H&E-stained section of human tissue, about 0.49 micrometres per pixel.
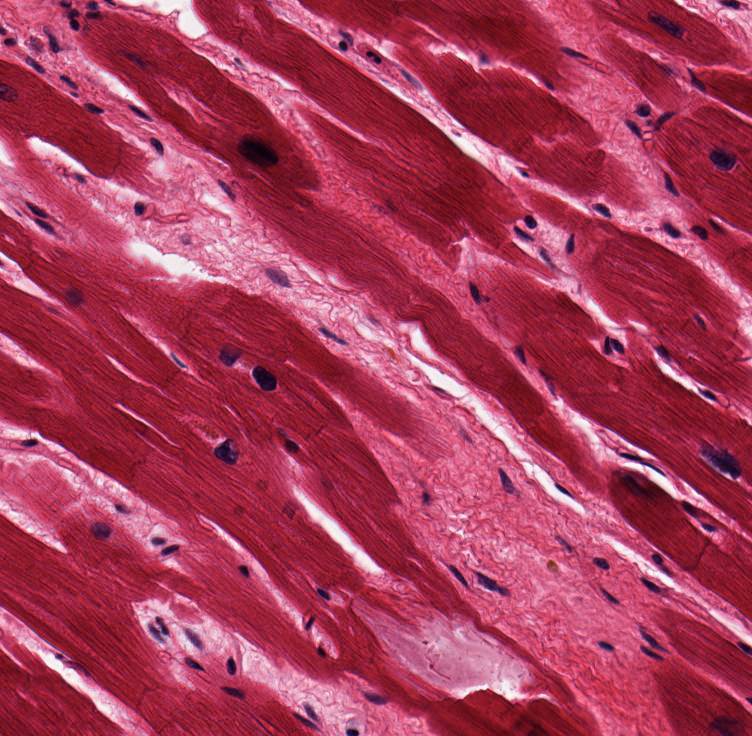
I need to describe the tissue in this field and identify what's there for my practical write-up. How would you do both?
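Look first at the deep red muscle fibres: you can follow fine fibrillar lines running along their length. Notice, too, that some fibres branch and join their neighbours. Their nuclei sit centrally, inside the fibres. Between the fibres, in the collagen, the nuclei are small, dark and elongated. What you are looking at is the left ventricle of the heart.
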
